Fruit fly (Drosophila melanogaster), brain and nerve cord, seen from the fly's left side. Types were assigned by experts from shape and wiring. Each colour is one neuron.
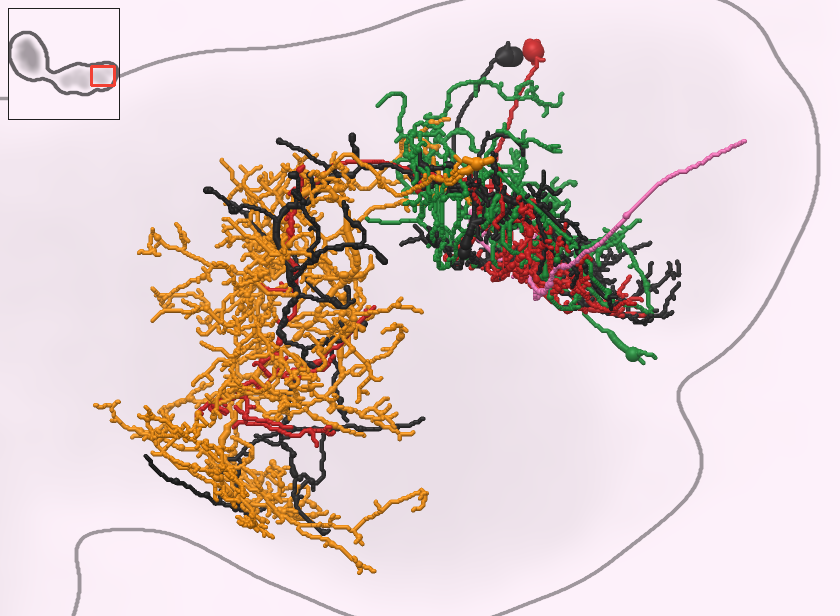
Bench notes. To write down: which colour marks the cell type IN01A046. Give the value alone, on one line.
black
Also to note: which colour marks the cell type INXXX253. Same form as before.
orange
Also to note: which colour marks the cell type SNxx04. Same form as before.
pink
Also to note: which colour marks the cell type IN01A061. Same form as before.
red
